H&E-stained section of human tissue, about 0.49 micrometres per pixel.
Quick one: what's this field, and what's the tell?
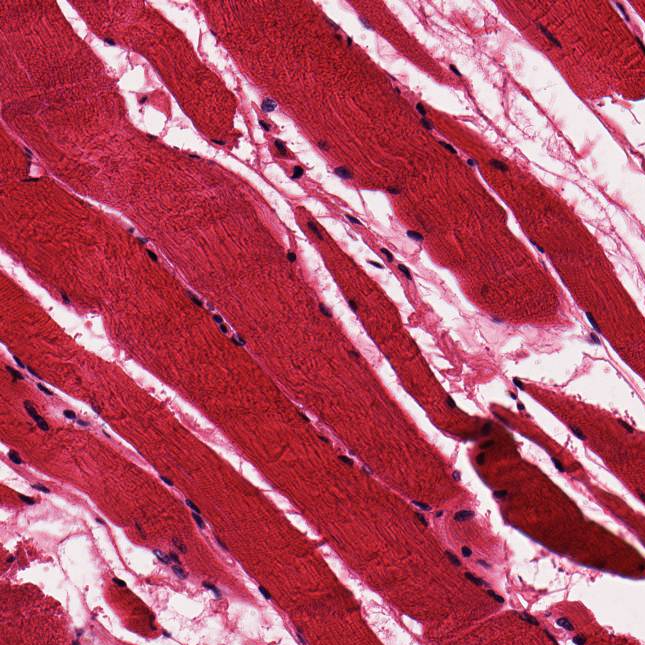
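The tissue is skeletal muscle. Fibre nuclei are small, dark, elongated and placed at the fibre edges, and the cytoplasm stains a deep, intense red with eosin.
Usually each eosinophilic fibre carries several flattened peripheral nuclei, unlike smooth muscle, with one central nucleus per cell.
Pale pink loose connective tissue forms thin strands between fibres, without fat cells.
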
